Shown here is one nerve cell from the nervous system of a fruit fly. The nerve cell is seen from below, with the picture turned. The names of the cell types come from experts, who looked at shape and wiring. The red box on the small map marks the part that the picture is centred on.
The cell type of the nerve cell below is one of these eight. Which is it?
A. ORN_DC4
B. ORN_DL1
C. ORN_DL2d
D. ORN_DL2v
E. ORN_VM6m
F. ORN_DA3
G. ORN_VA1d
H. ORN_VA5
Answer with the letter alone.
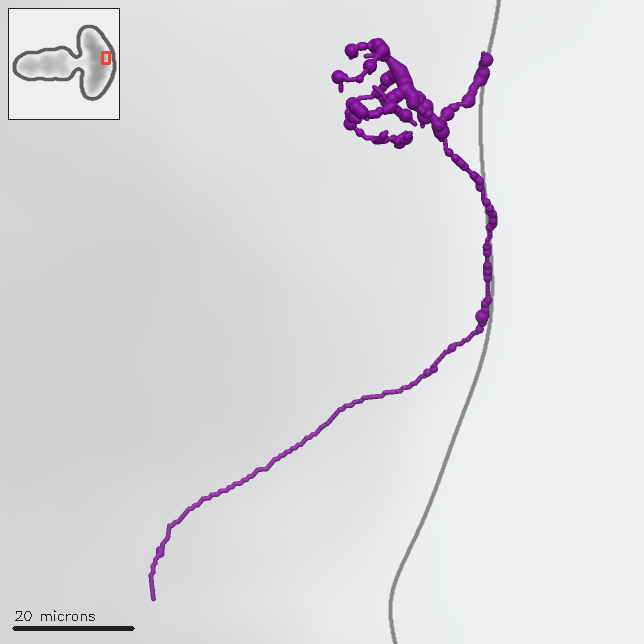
H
